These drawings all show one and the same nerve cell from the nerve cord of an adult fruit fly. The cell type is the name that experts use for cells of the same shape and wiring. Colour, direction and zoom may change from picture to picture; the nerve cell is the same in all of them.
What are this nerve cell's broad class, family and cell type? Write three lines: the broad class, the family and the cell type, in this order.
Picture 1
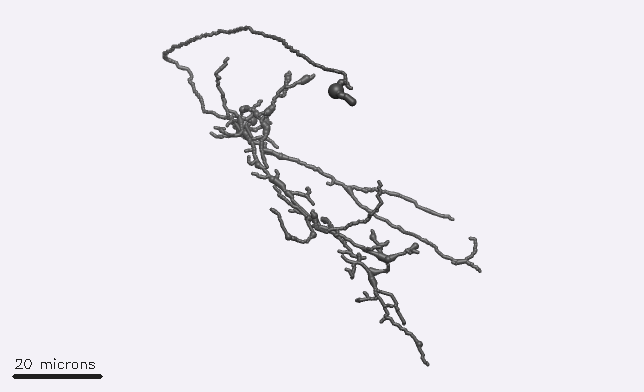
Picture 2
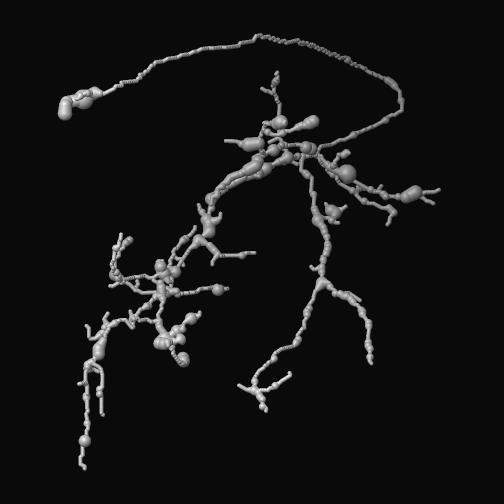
nerve-cord intrinsic neuron
hemilineage 11B
IN11B020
